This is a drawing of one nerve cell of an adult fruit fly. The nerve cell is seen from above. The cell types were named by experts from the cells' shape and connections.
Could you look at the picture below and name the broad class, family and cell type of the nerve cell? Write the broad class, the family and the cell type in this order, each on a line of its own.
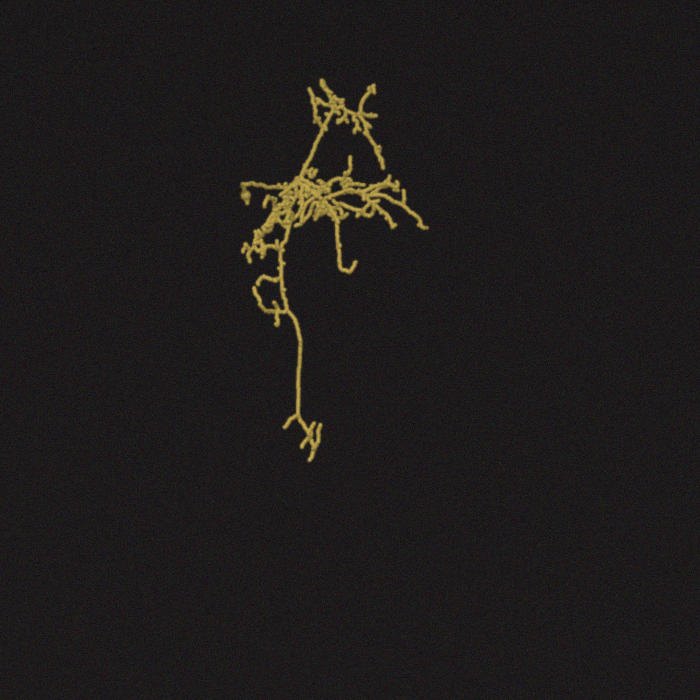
nerve-cord intrinsic neuron
hemilineage 12A
IN12A030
